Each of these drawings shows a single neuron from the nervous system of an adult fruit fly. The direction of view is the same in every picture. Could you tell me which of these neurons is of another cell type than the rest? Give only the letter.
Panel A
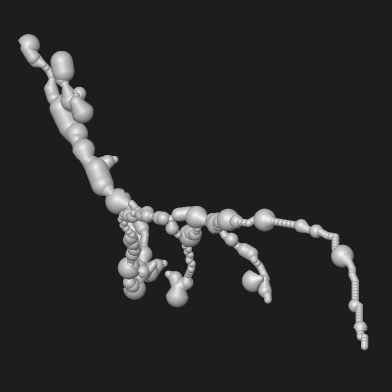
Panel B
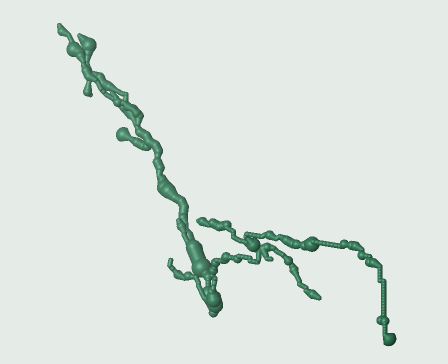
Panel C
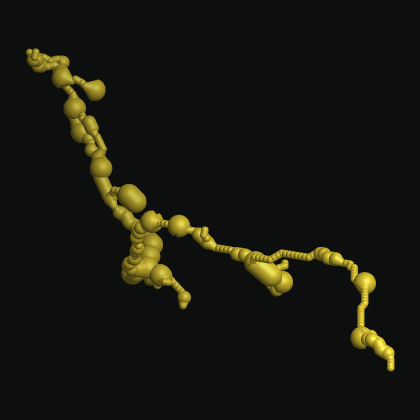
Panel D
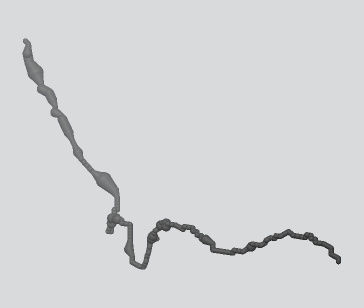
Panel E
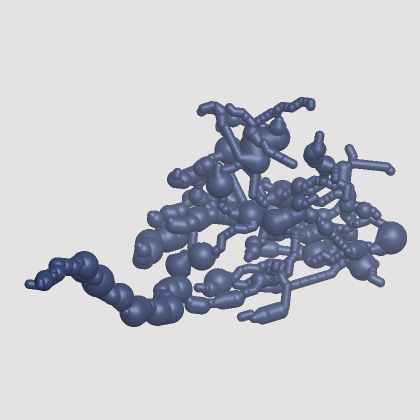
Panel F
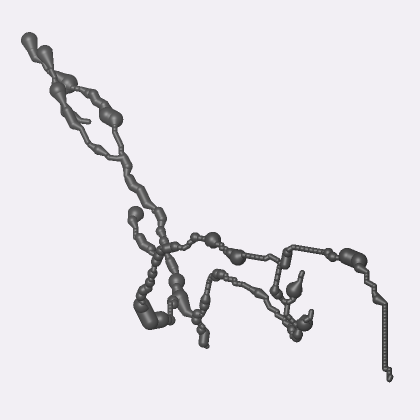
E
